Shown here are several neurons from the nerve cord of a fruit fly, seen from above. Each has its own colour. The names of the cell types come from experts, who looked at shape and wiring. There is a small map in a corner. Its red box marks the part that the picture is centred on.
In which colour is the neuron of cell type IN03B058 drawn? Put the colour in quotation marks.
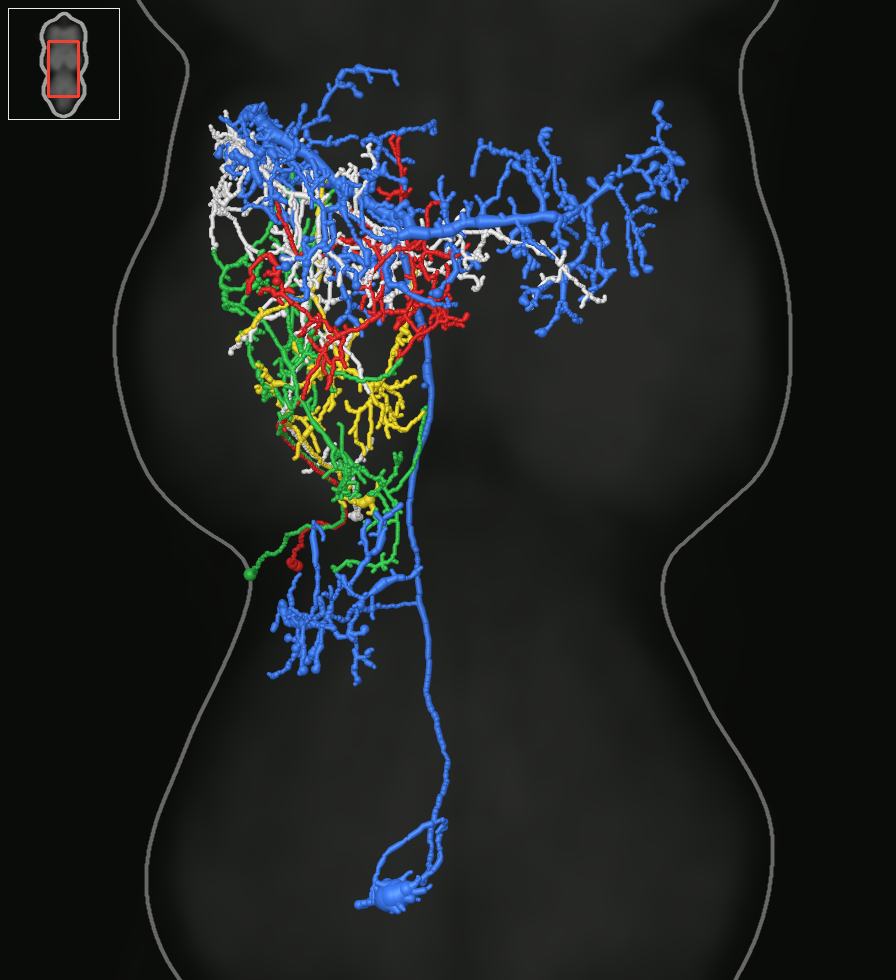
"white"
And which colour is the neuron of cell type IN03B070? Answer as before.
"green"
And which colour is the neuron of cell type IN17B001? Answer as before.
"blue"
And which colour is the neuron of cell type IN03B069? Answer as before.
"yellow"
